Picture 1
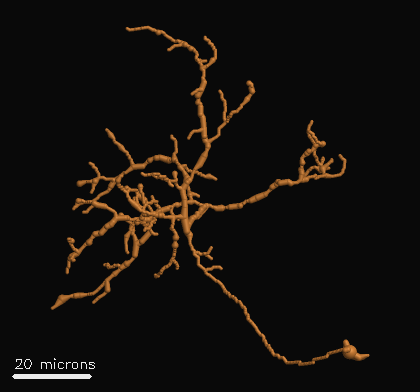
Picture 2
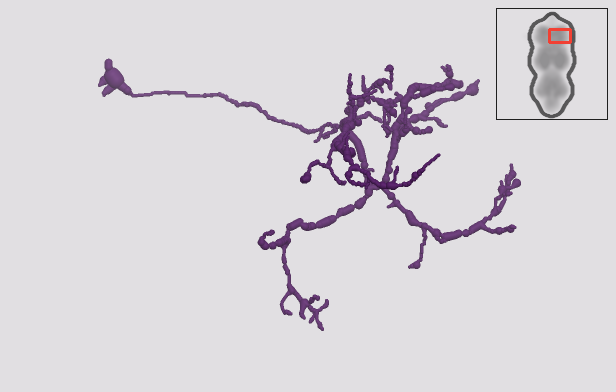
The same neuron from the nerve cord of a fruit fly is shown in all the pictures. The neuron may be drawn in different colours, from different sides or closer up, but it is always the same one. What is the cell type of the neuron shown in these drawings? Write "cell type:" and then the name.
cell type: IN13B040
